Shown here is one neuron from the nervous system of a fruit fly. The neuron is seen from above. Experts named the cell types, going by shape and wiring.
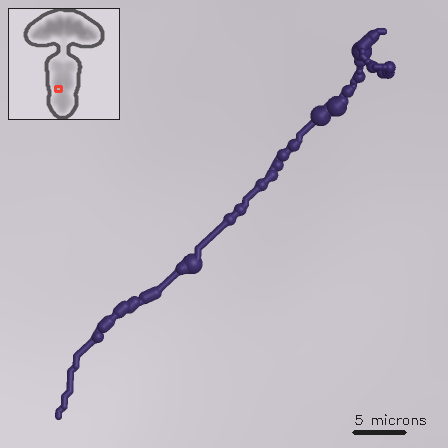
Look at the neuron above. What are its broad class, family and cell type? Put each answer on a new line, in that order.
sensory neuron entering the nerve cord
class mechanosensory tactile
SNta25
